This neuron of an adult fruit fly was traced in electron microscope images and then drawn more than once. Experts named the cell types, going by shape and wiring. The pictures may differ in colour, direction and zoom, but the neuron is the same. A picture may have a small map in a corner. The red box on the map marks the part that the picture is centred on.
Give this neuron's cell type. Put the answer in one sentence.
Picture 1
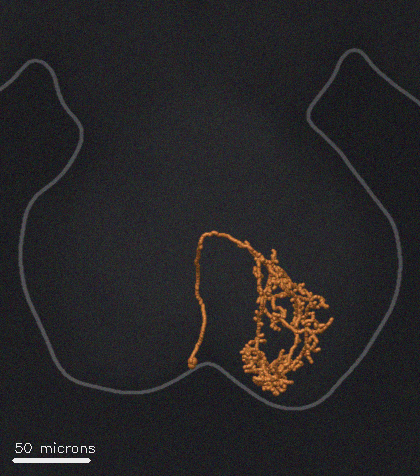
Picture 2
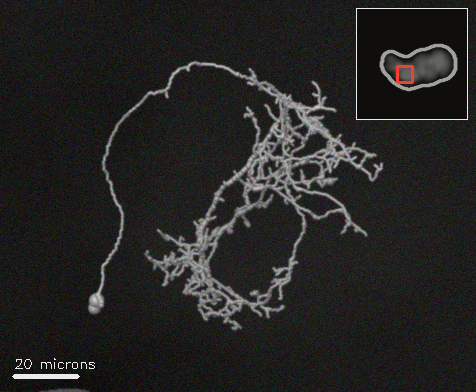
The cell type is IN12B025.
